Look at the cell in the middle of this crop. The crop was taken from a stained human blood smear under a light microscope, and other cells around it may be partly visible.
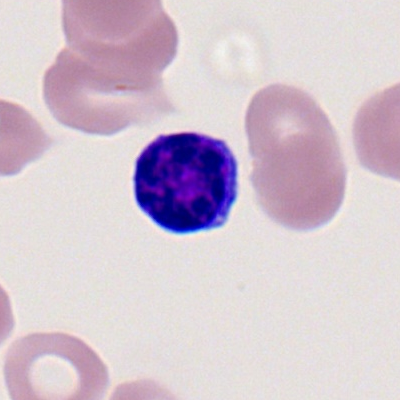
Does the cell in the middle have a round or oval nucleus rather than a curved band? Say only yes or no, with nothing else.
Yes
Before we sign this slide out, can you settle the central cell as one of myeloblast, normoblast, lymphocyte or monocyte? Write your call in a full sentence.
For this crop, the central cell is a lymphocyte.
